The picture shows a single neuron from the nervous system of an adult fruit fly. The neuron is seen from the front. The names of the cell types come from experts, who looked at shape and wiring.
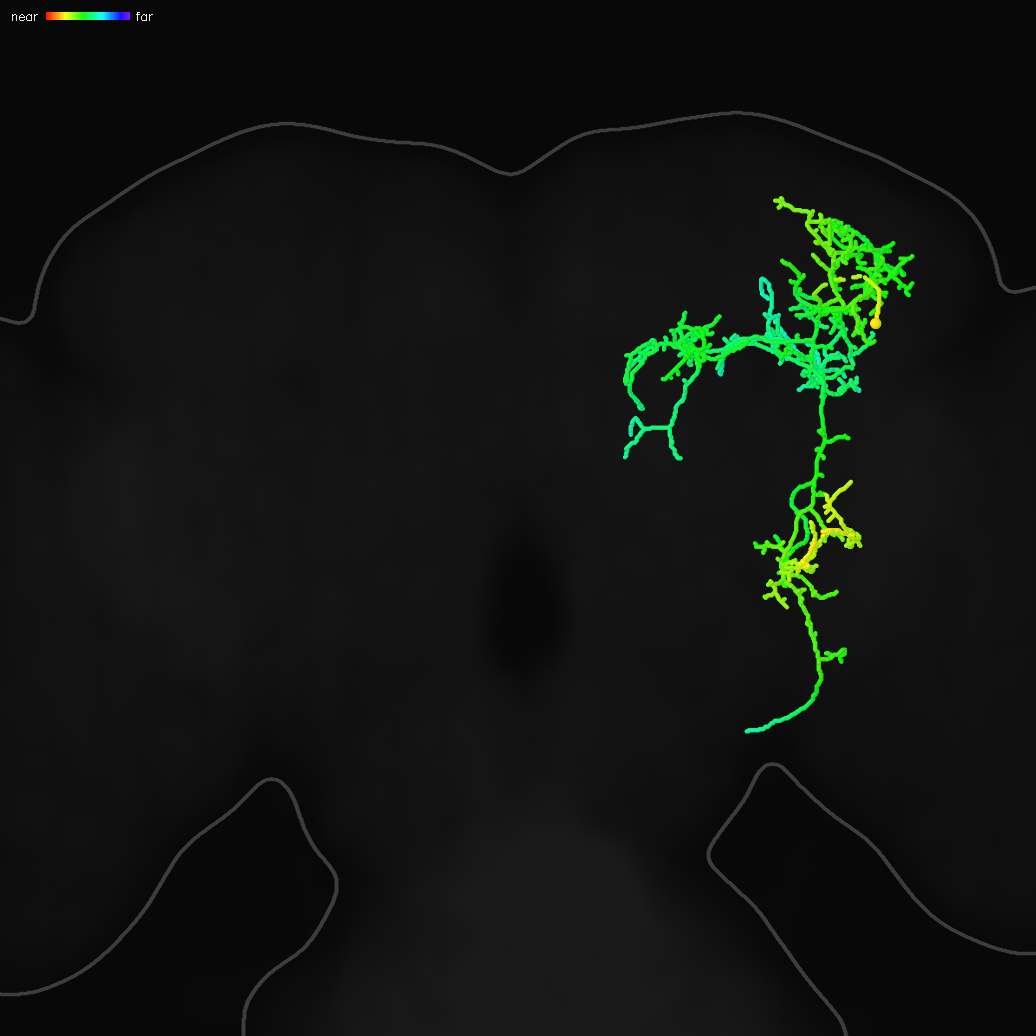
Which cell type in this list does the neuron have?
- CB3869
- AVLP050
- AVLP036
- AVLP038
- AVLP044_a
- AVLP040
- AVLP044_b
AVLP038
